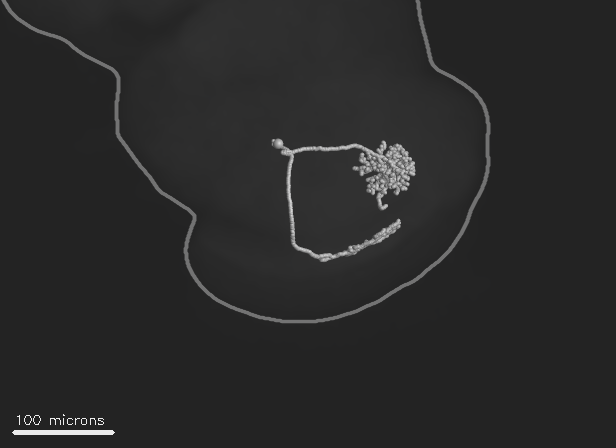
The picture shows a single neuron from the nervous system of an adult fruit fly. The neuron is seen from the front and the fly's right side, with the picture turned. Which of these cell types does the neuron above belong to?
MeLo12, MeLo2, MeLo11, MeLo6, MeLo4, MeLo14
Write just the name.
MeLo12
